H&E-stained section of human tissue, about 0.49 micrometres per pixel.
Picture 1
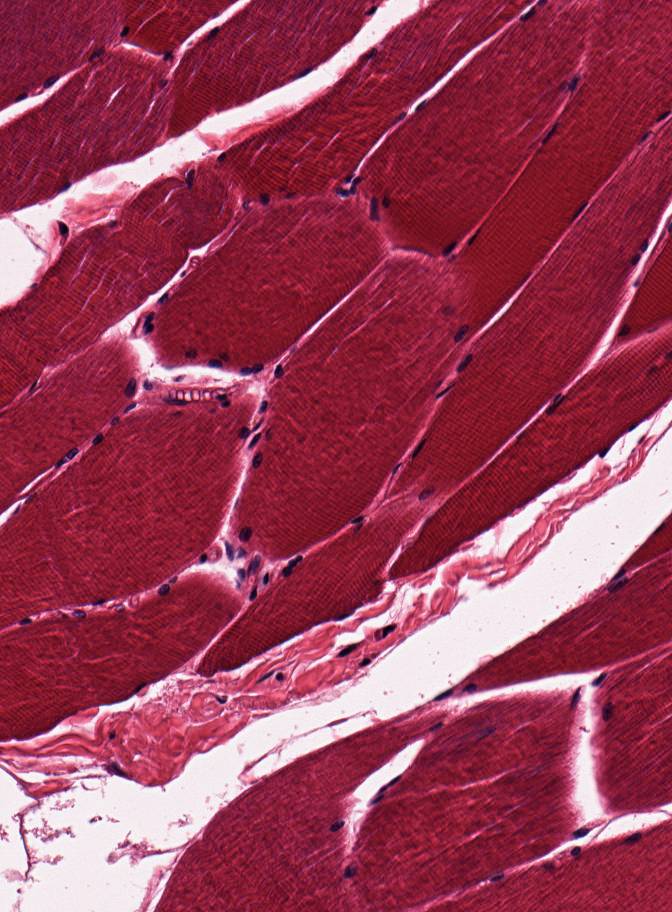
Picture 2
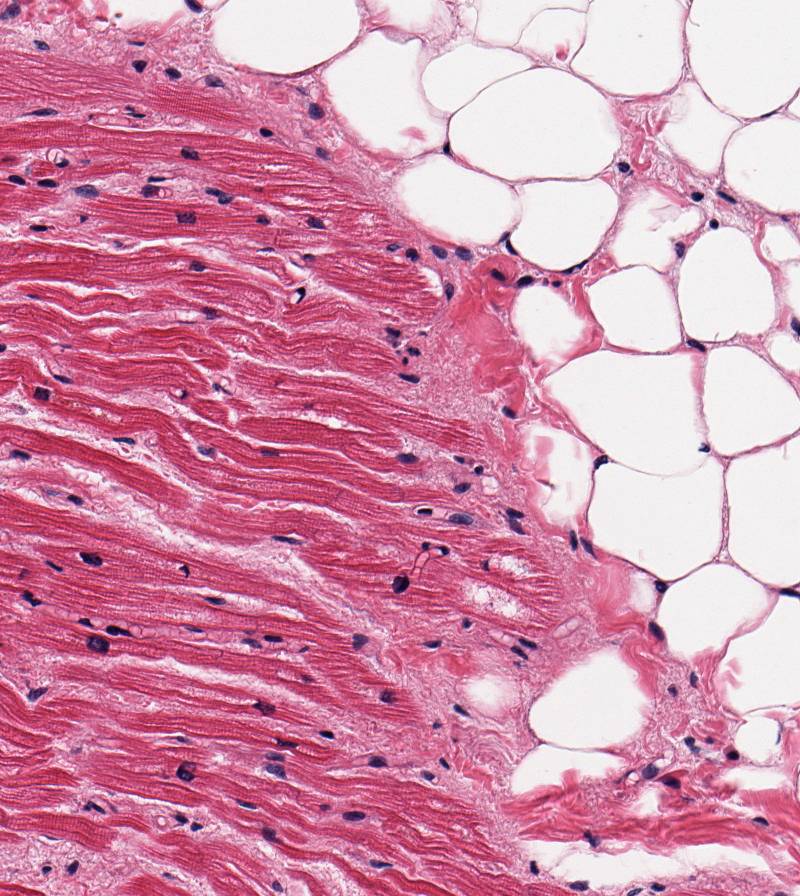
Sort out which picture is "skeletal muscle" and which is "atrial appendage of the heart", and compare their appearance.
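Skeletal muscle's the first picture, the atrial appendage of the heart the second. In the first, the nuclei are small, dark and flattened at the fibre edges rather than in the centres, the cytoplasm is a deep even red, and there's no fat anywhere. In the second, muscle takes the left and lower field with fat at upper right; its fibres, cut lengthwise and running side to side, have oval central nuclei, and some branch to join neighbours.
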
